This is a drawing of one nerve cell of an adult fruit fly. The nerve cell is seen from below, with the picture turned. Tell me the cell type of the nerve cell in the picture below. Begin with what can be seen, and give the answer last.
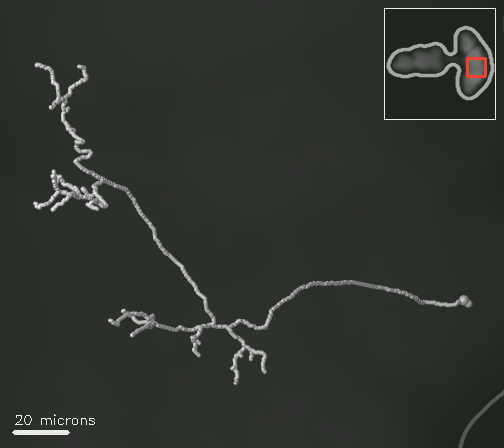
It is in the brain and does not reach the nerve cord. From left to right in the picture it spans about 160 microns. It is a central-brain intrinsic neuron. It is of cell type PS005_d.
